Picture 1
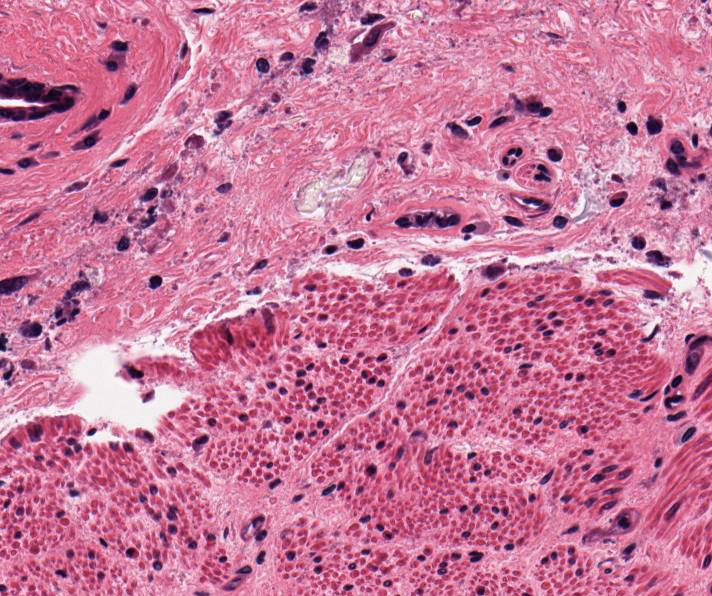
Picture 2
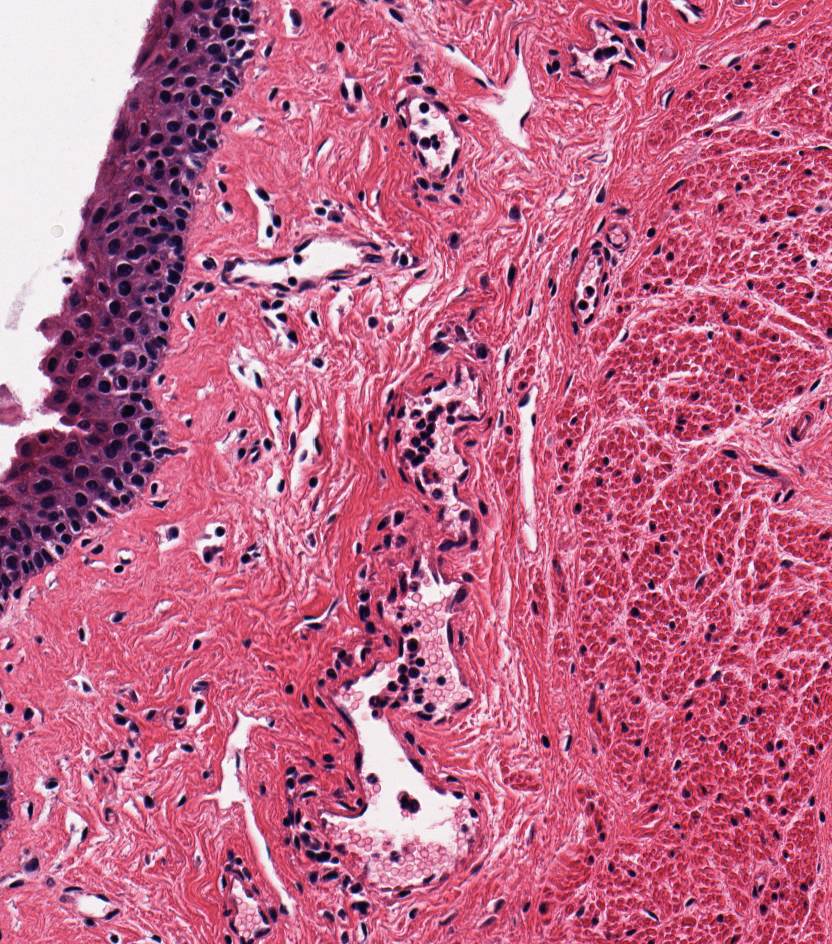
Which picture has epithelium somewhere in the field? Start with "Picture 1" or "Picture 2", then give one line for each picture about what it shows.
Picture 2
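What picture 1 shows: No epithelium or fat cells are present anywhere in the field.
What picture 2 shows: A band of epithelium runs along the upper left edge, loose connective tissue fills the middle, and smooth muscle bundles occupy the right part of the field.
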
